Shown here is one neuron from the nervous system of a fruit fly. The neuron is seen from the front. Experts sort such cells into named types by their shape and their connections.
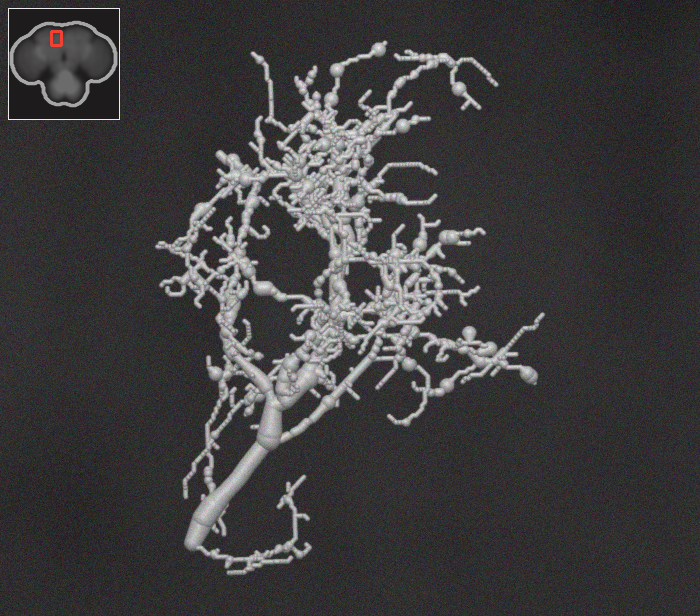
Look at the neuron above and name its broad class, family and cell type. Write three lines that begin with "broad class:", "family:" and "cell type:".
broad class: central-brain intrinsic neuron
family: LHCENT
cell type: LHCENT5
